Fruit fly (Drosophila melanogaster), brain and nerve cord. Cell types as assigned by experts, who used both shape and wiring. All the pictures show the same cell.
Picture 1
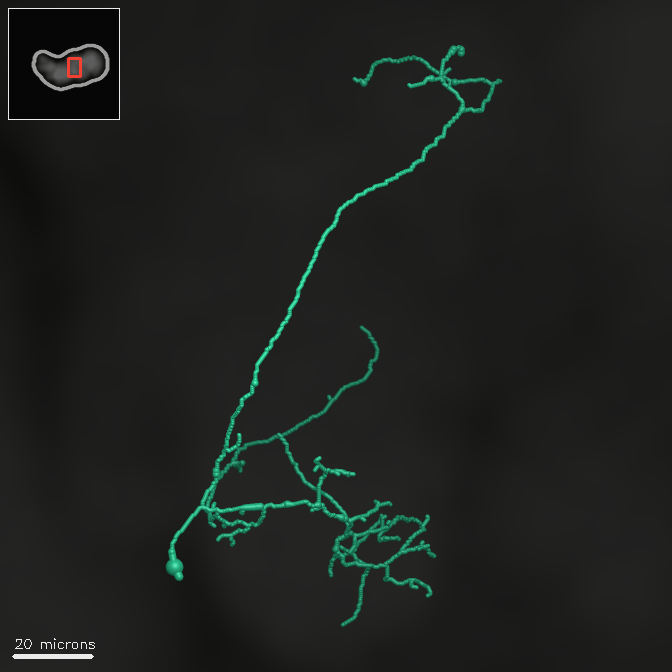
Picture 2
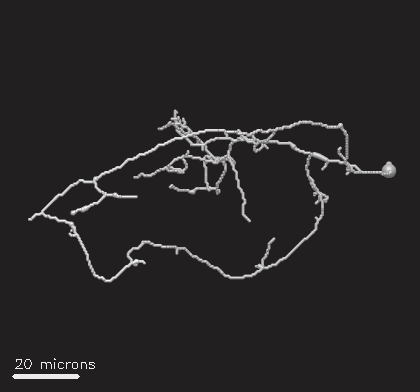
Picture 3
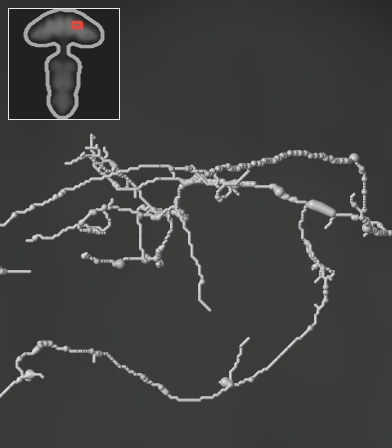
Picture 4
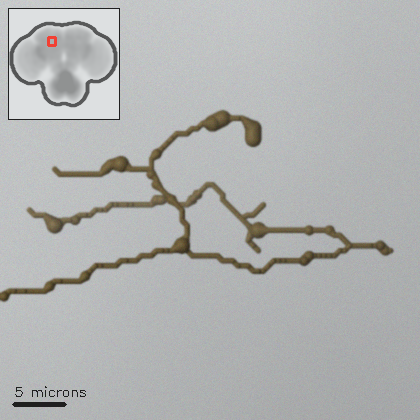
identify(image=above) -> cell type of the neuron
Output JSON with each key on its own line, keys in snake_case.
{
 "cell_type": "AVLP149"
}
